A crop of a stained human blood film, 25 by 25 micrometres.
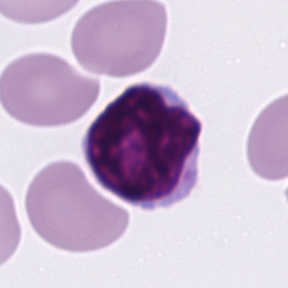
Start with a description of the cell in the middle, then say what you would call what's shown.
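The cytoplasm is pale blue, with no granules to be found. Trace the nuclear edge: a small notch sits at the upper right. Where cytoplasm shows at the lower right, the cell edge is slightly ragged. This is a typical lymphocyte.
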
